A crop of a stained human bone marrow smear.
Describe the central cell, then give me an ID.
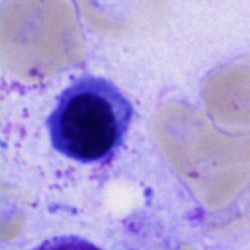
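Most of this cell is nucleus. Its chromatin is very dark and dense. What cytoplasm there is stains deep blue, and the rim is widest on the upper right side. So that's an erythroblast.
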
